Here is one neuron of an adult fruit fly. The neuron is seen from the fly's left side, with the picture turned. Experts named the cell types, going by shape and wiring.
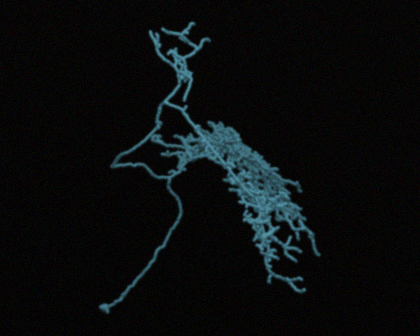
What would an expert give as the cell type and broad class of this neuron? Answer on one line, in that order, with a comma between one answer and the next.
LAL183, central-brain intrinsic neuron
